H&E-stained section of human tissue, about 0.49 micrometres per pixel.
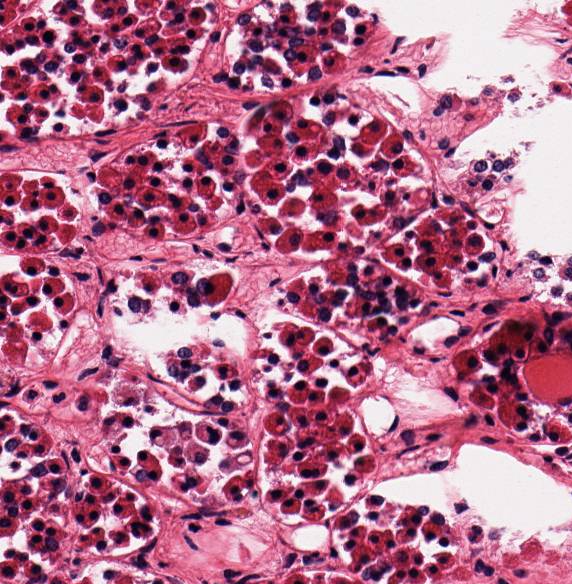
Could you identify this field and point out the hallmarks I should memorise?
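Identification: pars distalis of the pituitary. First point, arrangement: rounded nests of cells separated by thin pink fibrous septa, throughout the field. Second point, cell types: many nest cells have abundant deep red granular cytoplasm, with pale, nearly clear cells scattered among them rather than forming most of the nests.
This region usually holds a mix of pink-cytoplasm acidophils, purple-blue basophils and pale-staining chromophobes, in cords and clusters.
Third point, nuclei: each nest cell has a single round, dark-staining nucleus.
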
